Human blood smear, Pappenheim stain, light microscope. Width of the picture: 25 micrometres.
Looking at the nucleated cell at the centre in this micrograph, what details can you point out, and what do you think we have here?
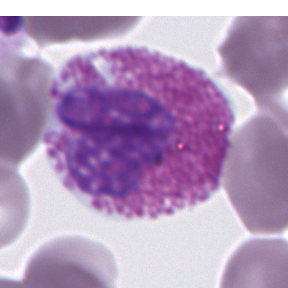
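Notice the roughly round outline, its edge made bumpy by granules. The nucleus has two lobes, one above the other, in the left half of the cell. Coarse reddish-purple granules pack the cytoplasm from edge to edge. This cell is an eosinophil.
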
